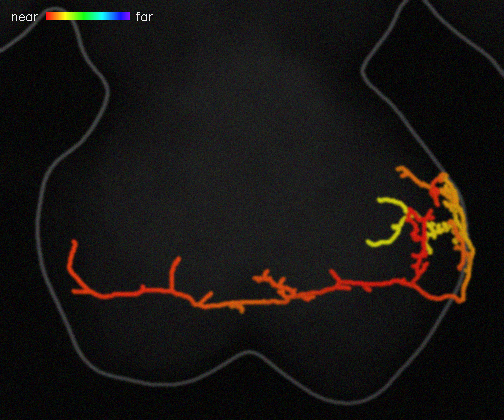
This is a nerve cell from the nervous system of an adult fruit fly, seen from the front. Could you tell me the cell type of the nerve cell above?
IN19A103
